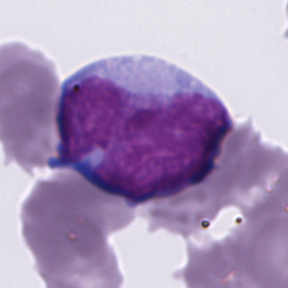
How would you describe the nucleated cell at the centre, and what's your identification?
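Cytoplasm mainly along the top, the nucleus filling most of the cell. That cytoplasm above the nucleus is pale blue, without distinct coarse granules or clear vacuoles. The cell is a myeloblast.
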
